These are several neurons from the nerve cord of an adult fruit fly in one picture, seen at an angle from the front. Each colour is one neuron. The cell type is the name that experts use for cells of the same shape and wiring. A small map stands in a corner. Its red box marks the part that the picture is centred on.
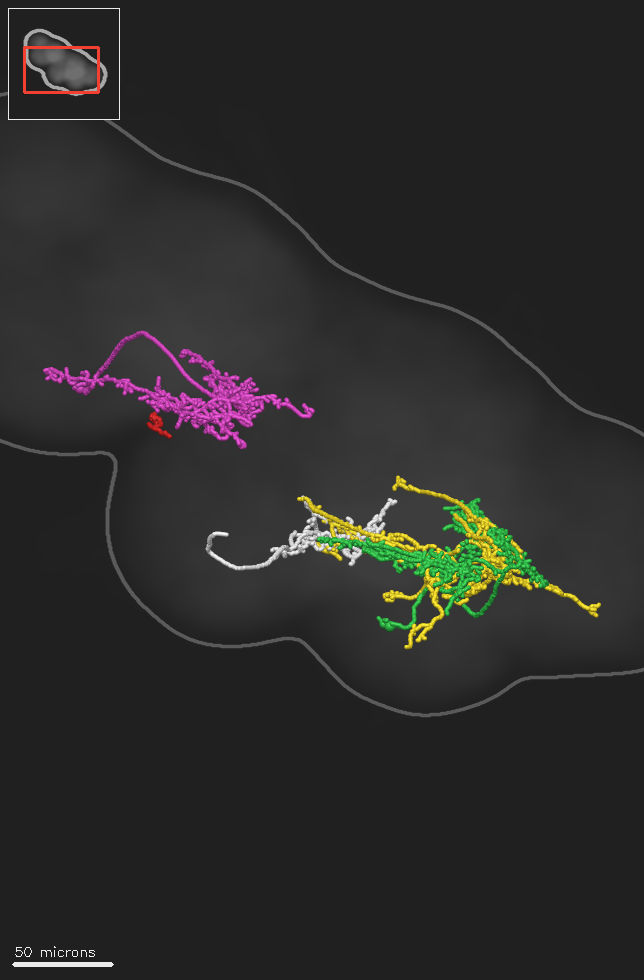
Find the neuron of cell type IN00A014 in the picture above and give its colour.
green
